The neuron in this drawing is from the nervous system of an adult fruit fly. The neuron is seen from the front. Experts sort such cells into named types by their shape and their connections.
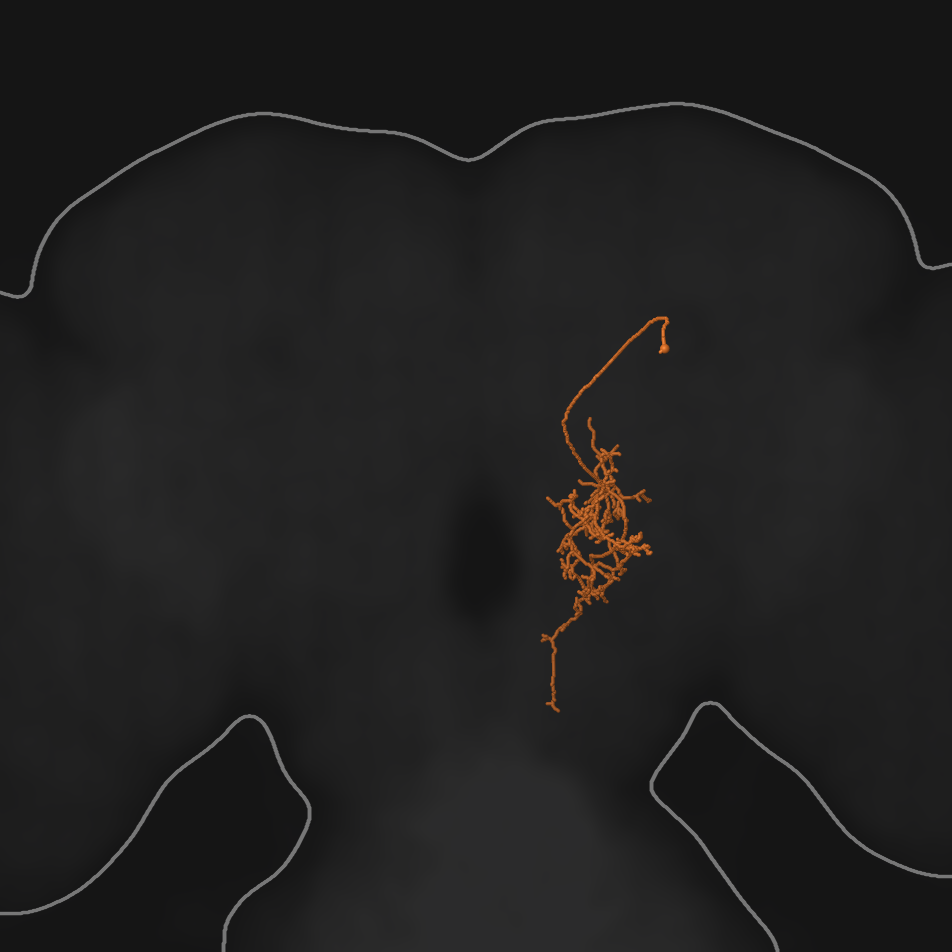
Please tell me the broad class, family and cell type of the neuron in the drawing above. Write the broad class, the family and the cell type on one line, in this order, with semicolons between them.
central-brain intrinsic neuron; hemilineage AOTUv1_ventral; PS026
